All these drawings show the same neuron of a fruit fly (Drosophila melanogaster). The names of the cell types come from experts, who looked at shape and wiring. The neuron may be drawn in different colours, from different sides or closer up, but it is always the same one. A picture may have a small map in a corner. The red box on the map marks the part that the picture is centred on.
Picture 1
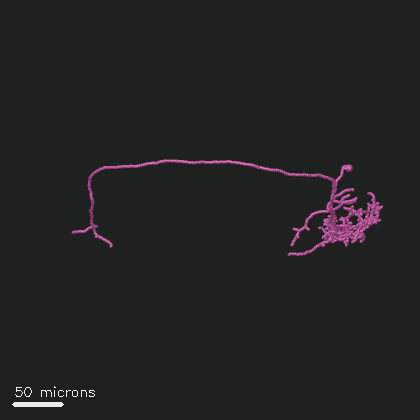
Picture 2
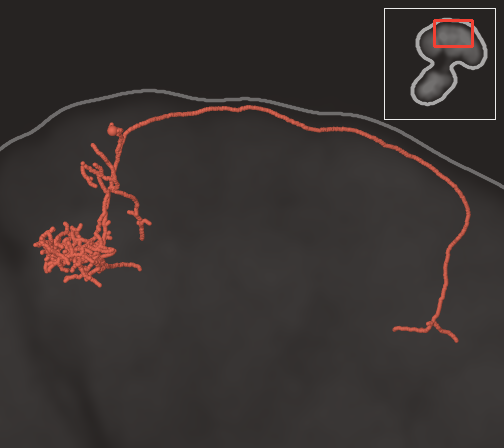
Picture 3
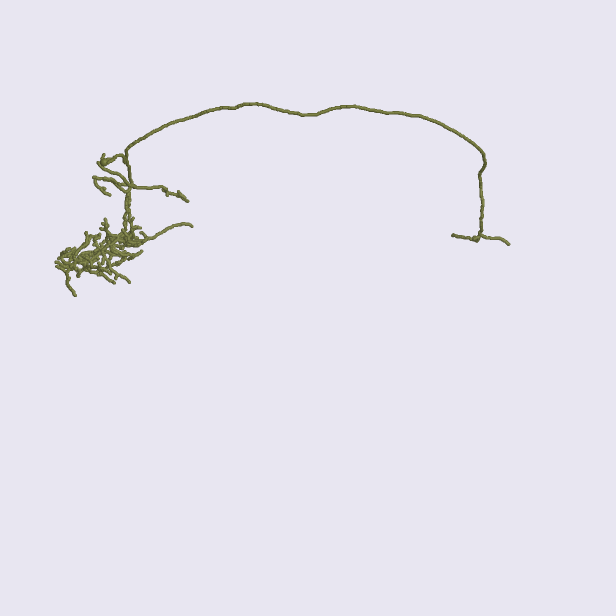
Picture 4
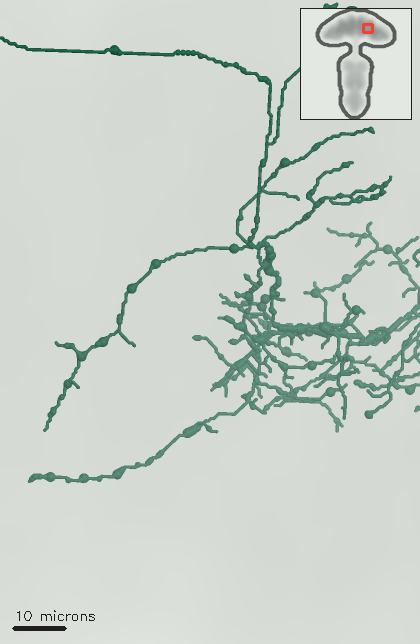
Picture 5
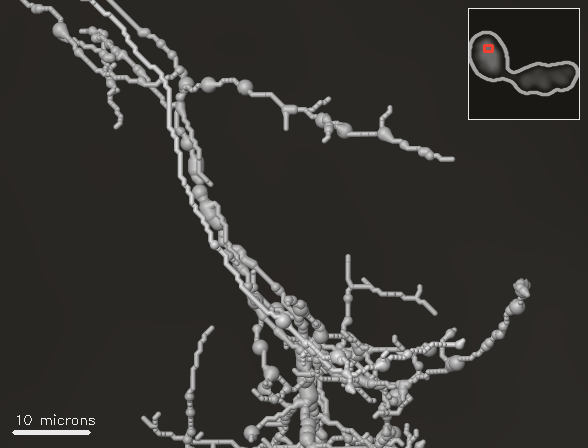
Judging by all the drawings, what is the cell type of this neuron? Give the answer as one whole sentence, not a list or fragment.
For this neuron, the cell type is PVLP008_c.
